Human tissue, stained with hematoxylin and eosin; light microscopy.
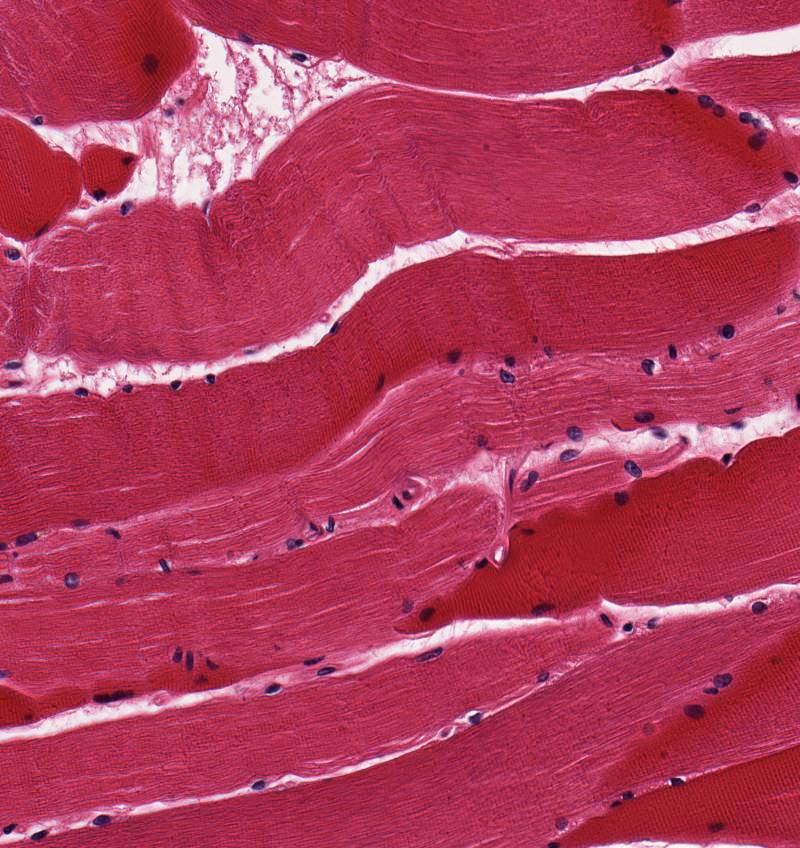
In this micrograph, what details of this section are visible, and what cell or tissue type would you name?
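The fibres carry small, dark, flattened oval nuclei at their edges rather than centrally. Fine transverse cross-striations are visible within them, and their cytoplasm stains deeply red with eosin. At the upper left, a wider gap between fibres contains pale, wispy loose connective tissue. The tissue is skeletal muscle.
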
